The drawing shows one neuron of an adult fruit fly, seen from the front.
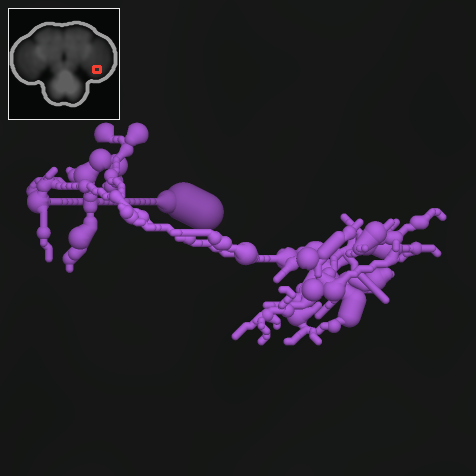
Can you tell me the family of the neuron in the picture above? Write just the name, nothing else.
T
